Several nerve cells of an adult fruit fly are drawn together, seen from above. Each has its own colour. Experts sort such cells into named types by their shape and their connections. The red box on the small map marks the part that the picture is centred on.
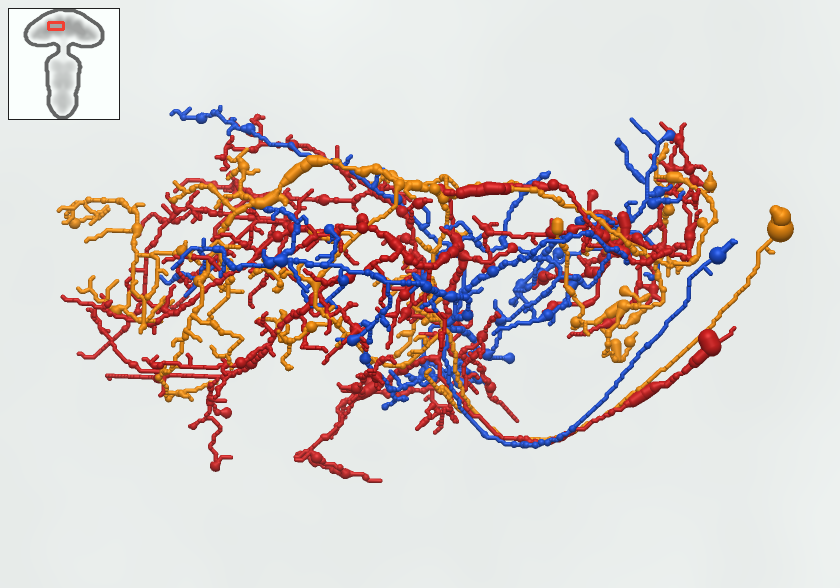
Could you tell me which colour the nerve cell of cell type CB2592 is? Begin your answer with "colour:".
colour: red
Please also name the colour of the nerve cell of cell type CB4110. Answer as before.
colour: blue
